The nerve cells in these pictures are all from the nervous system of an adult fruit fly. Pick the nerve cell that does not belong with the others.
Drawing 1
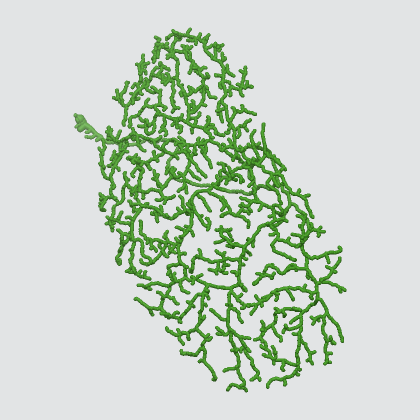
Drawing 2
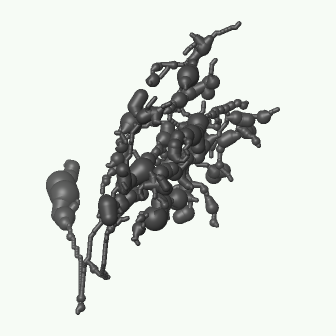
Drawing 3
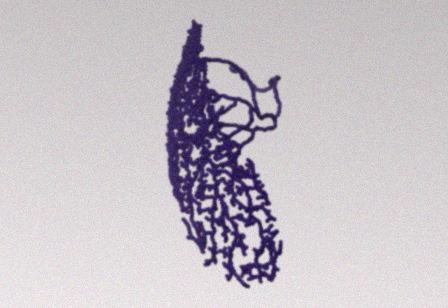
Drawing 2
